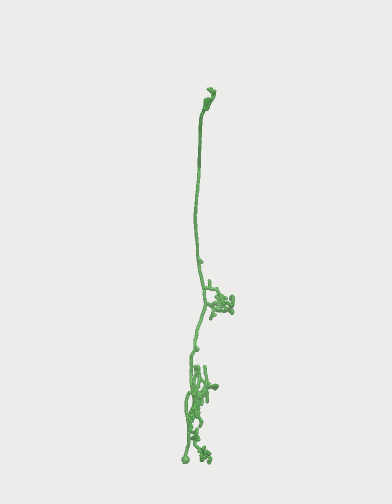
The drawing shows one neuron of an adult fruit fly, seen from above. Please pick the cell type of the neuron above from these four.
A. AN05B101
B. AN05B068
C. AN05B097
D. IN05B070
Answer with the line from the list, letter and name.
B. AN05B068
